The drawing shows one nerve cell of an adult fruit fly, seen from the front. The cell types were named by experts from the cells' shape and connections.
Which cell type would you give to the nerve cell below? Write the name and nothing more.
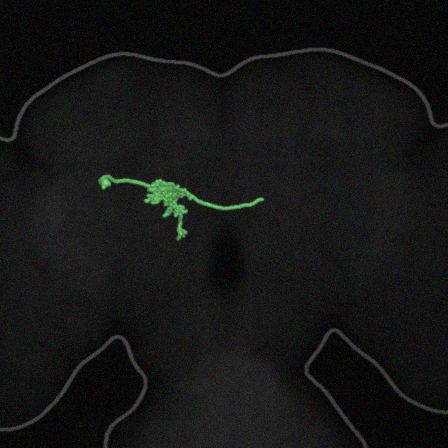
LAL088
